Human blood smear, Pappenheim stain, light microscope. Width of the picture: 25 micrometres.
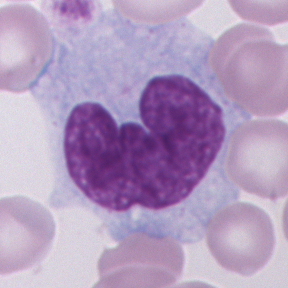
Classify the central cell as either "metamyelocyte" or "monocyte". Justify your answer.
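This is a monocyte, not a metamyelocyte. The deciding check is the chromatin: it is fine and lacy rather than gathered into coarse dark clumps.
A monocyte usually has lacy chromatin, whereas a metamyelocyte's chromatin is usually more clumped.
On that point the cell matches the monocyte. Also seen: the nucleus is folded around a notch opening toward the top of the picture and measures about 14 by 11 micrometres. The cytoplasm is abundant, surrounds the nucleus on all sides, and holds only fine, faint pinkish dust-like granules.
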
